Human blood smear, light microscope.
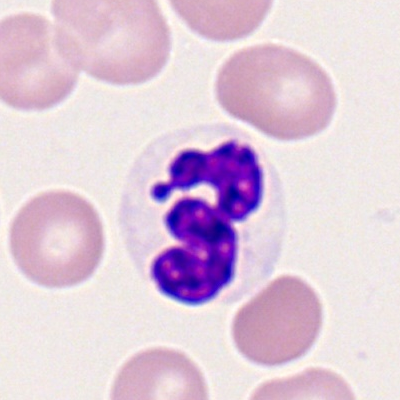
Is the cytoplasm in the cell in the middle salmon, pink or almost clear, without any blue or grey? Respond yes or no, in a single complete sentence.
Yes, what the cytoplasm of the cell shows is a pink, salmon or near-colourless tone without blue or grey.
